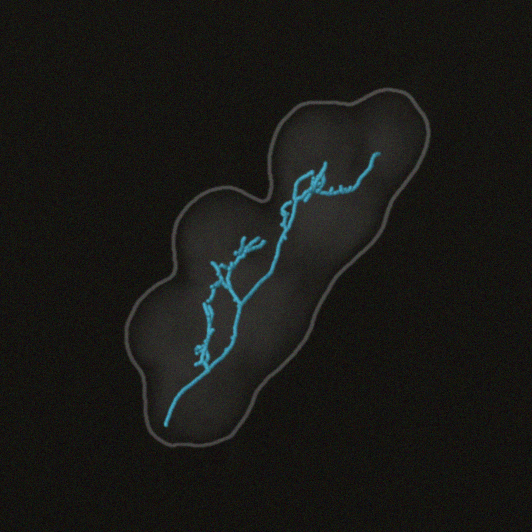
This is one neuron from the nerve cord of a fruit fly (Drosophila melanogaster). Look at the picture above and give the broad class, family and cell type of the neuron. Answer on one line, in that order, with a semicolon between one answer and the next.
descending neuron; hemilineage WEDd1; DNae008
